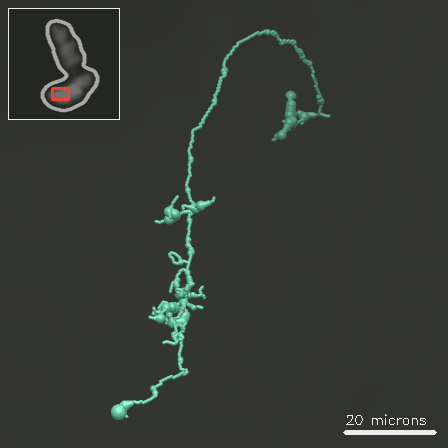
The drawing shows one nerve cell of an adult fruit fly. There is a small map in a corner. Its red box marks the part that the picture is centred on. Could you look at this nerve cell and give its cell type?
Tm20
